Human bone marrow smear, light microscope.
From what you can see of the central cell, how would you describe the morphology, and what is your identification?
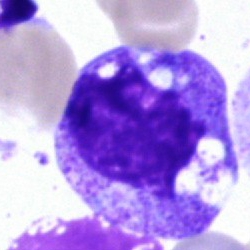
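Top edge of the nucleus notched. Chromatin dark purple and clumped. Fine purple granules scattered through the cytoplasm. Cluster of clear vacuoles in the lower right of the cytoplasm. Promyelocyte.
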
